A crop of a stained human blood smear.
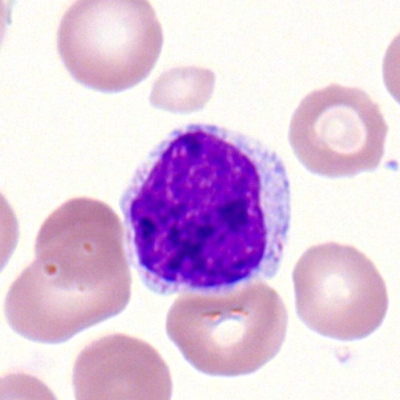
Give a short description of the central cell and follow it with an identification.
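Checking the outline first: roughly round. Next, the nucleus fills most of the cell, leaving a thin pale blue-grey rim of cytoplasm. Then the chromatin: coarse, with darker clumps set among lighter areas. The cell is a lymphocyte.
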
